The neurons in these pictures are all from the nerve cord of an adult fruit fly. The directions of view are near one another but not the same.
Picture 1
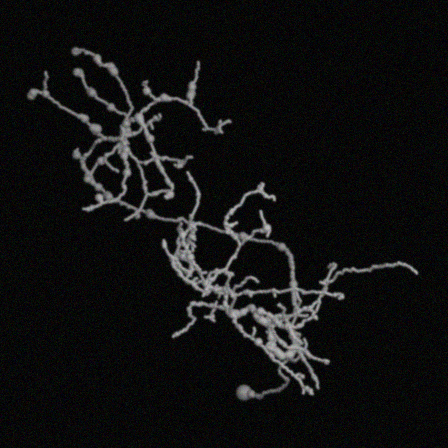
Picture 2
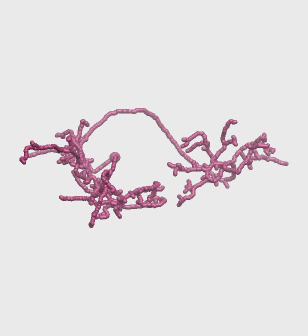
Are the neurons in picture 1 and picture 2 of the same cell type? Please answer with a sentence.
They are of the same cell type.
